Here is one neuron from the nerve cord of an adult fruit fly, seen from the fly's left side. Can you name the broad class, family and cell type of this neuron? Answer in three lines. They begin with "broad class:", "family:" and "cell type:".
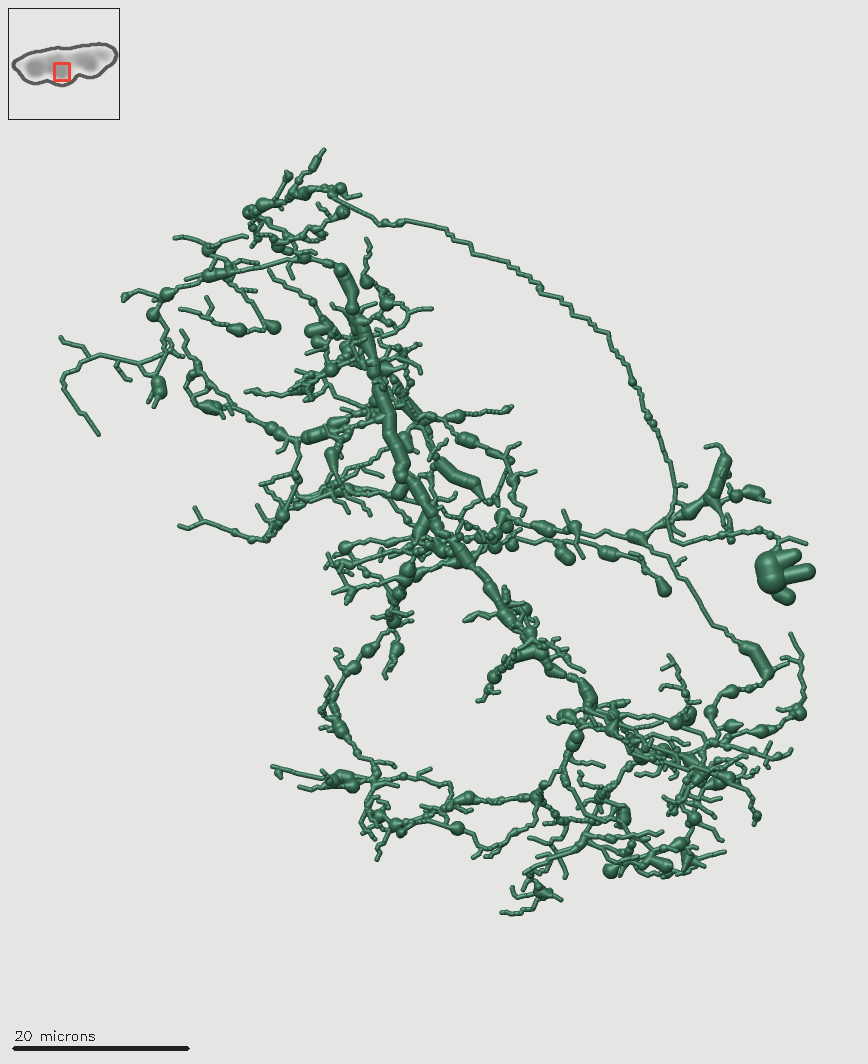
broad class: nerve-cord intrinsic neuron
family: hemilineage 12B
cell type: IN12B025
